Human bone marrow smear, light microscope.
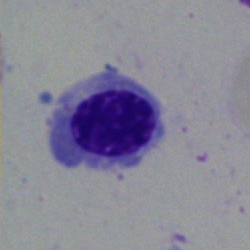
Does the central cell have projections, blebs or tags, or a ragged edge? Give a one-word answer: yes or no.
Yes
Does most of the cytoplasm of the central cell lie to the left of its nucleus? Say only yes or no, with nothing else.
Yes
